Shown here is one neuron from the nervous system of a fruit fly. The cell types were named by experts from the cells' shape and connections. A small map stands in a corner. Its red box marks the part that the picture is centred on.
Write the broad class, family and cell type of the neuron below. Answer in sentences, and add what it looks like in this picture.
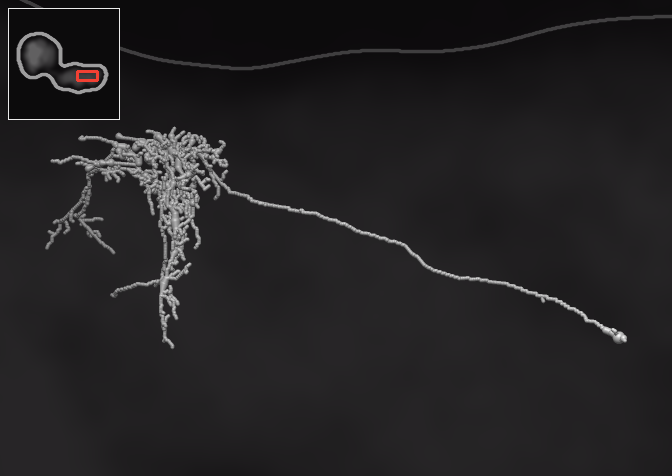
This is a nerve-cord intrinsic neuron. The family is hemilineage 03B. Its cell type is IN03B079. The cell body can be seen at the lower right of the picture. Dozens of branch ends can be seen.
